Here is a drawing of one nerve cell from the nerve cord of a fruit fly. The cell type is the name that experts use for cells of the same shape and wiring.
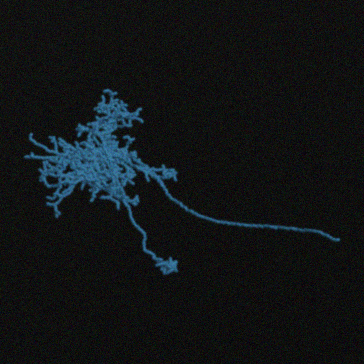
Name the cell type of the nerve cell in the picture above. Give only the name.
MNad10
